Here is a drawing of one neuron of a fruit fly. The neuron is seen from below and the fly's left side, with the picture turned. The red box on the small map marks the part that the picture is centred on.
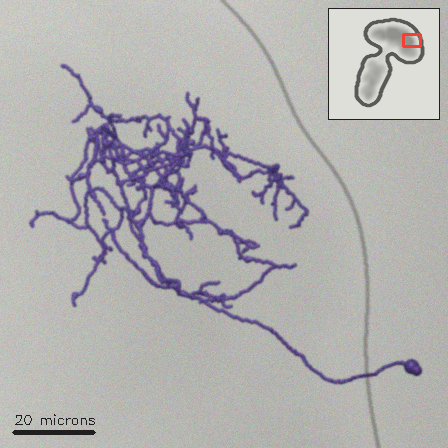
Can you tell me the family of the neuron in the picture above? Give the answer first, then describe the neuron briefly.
Its family is hemilineage SLPal1. Its broad class is central-brain intrinsic neuron. It lies in the brain. Its cell body lies at the lower right of the picture. By the scale bar it is about 100 microns wide in this view.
